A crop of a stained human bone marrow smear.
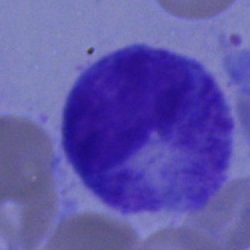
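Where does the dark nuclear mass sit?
It fills the upper and left part of the cell.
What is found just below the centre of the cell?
A pale, clear zone.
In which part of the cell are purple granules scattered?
In the lower right part.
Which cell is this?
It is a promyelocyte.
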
